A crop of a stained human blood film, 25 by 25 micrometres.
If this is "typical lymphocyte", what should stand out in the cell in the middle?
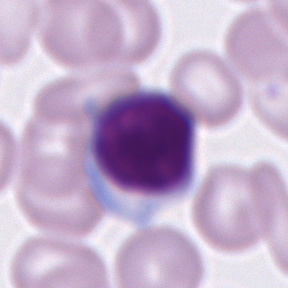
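The nucleus is round in outline, with no indentation or lobes, and it stains dark purple and looks dense throughout.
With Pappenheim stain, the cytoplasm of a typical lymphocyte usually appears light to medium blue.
The cytoplasm here is pale blue, which agrees with that.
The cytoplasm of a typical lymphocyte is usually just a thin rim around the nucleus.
In this picture it forms a crescent that is widest on the lower-left side of the nucleus, so it does not make an even rim.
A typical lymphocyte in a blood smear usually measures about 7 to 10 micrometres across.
The nucleus alone is about 9 micrometres across, close to the upper end of that range even before the cytoplasm is added.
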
